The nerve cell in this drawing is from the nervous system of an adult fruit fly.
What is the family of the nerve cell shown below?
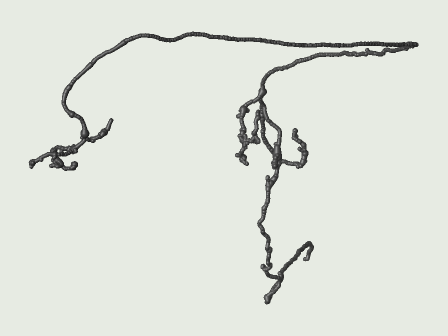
class olfactory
